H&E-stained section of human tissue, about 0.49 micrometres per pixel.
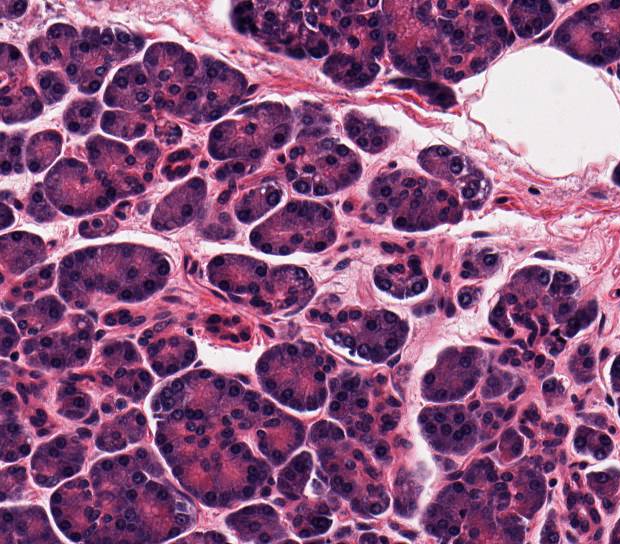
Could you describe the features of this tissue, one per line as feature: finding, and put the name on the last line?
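Arrangement: closely packed rounded acini gathered into lobules
Septa: thin connective tissue separating the lobules
Nuclei: round and dark, placed basally toward each acinus's outer edge
Cytoplasm: paler pink centrally at the apex, deep purple at the base
Lumina: none visible at the acinar centres
Name: pancreas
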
